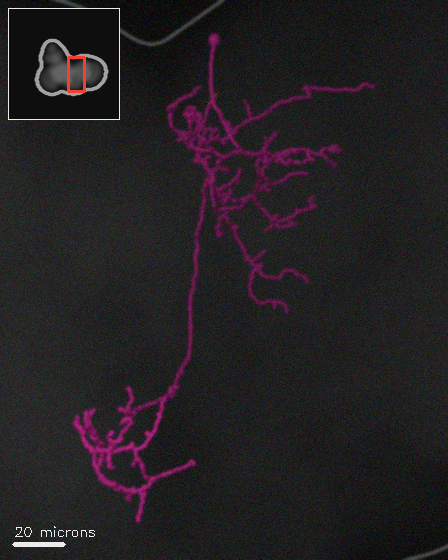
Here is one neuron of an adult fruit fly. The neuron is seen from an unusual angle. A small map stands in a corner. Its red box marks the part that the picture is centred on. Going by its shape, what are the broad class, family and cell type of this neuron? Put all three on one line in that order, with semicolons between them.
central-brain intrinsic neuron; hemilineage SMPpm1; SMP469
